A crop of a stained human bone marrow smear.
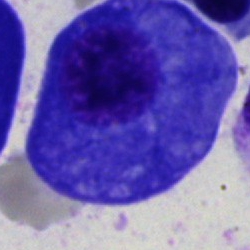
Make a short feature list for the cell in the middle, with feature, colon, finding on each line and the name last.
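Outline: broadly rounded, smooth and unbroken edge
Cytoplasm: abundant, deep blue
Texture: mottled, small paler patches, most evident in the lower part
Granules: none distinct
Cell type: plasma cell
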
